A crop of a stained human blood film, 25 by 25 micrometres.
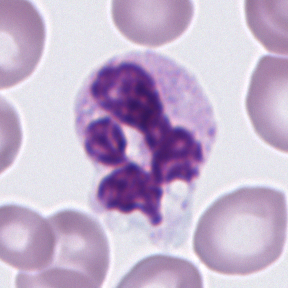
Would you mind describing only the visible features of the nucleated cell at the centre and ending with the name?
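You'll see the chromatin is dark purple and coarsely clumped. None of the nuclear lobes shows a nucleolus. The cytoplasm is a pale pinkish-lilac and holds fine, faint lilac granules. So that's a segmented neutrophil.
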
